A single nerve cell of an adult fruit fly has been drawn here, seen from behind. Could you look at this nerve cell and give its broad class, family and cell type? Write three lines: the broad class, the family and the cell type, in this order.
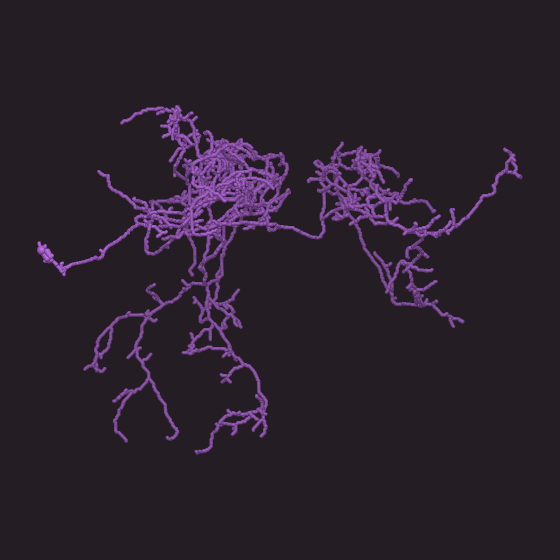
central-brain intrinsic neuron
hemilineage SMPpv2_dorsal
SMP254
